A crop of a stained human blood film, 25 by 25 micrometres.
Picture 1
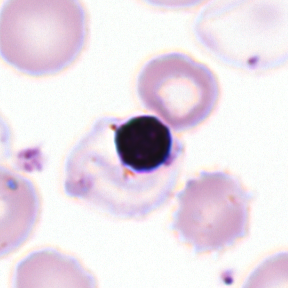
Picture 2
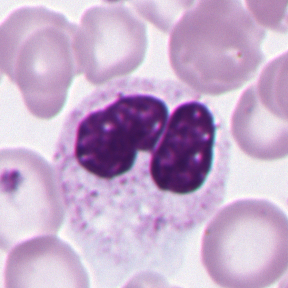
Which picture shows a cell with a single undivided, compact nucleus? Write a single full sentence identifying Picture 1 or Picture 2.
For the cell in Picture 1, the nucleus is one compact round, oval or kidney-shaped mass.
